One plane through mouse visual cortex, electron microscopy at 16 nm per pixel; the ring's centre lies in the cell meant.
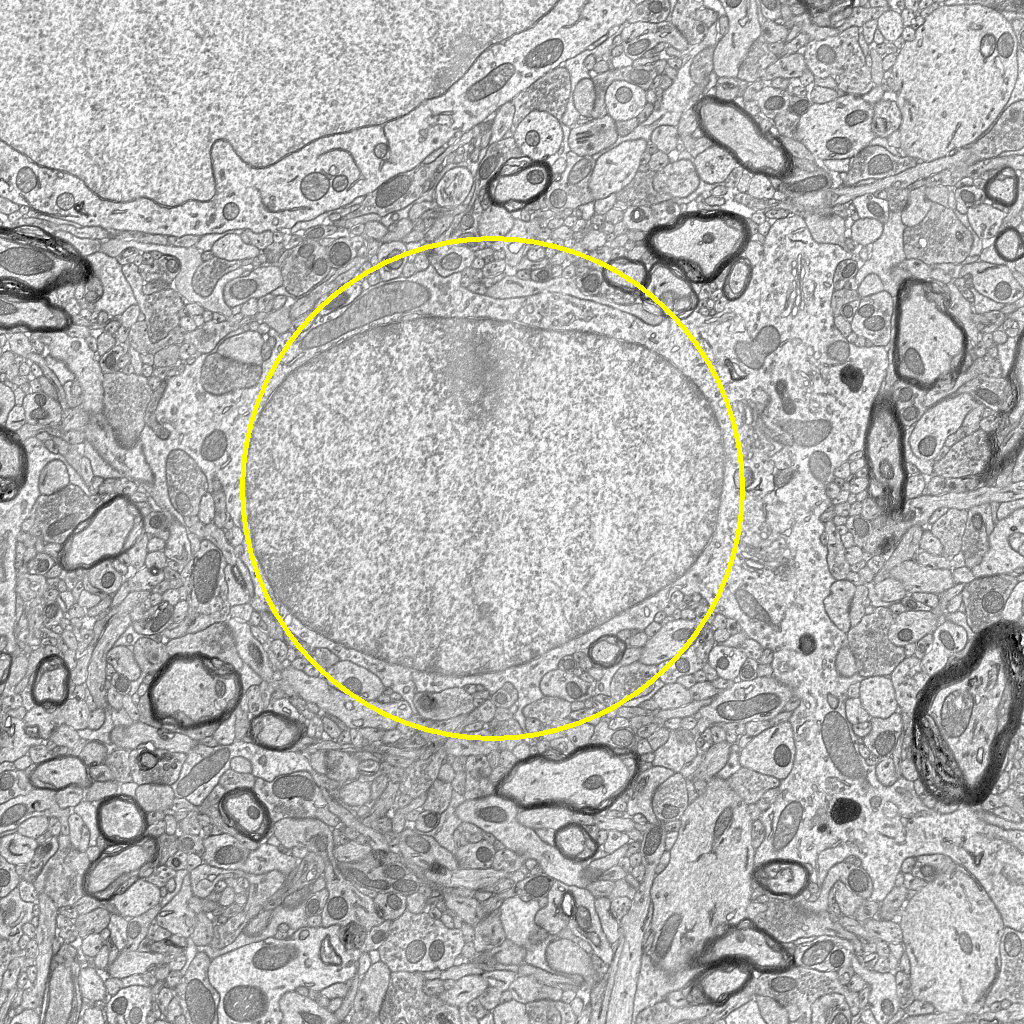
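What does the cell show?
An oval nucleus, elongated from left to right.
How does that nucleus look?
Its envelope runs smoothly without deep folds, and its chromatin is pale and finely granular, with a darker, smoother patch against the envelope at top centre.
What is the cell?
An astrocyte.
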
